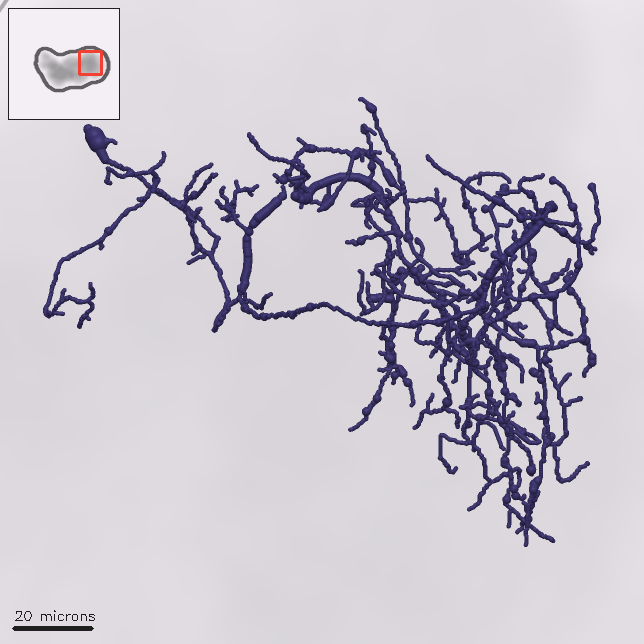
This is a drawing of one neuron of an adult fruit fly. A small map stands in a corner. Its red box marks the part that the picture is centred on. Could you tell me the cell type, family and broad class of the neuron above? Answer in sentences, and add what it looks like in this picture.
The cell type is LT43. The family is hemilineage VLPp&l1_posterior. This is a visual projection neuron. By the scale bar it is about 140 microns wide in this view. As drawn here it is about as wide as it is tall.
